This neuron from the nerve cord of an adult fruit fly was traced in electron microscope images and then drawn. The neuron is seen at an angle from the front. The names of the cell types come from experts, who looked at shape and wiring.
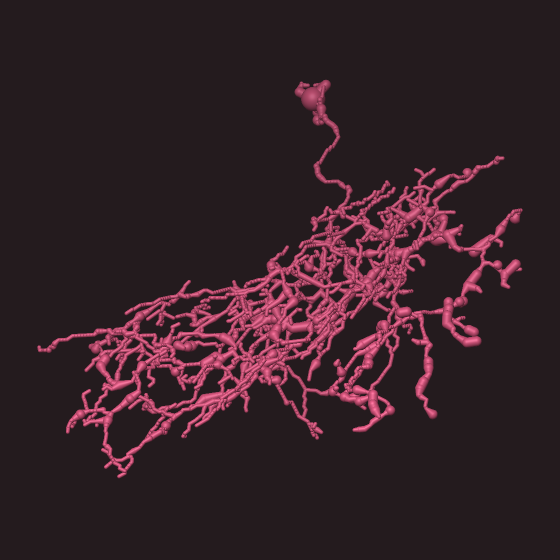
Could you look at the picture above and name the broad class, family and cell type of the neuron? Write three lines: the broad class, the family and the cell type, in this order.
nerve-cord intrinsic neuron
hemilineage 00A
IN00A017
